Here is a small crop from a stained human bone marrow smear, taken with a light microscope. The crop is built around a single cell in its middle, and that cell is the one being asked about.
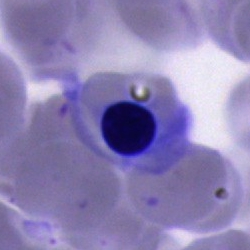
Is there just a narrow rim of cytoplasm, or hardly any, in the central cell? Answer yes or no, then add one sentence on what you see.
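No. The nucleus takes up less than half of the cell.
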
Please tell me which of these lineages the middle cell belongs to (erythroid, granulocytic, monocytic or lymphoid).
erythroid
